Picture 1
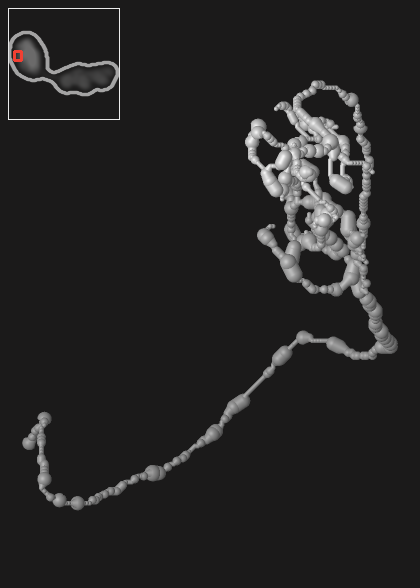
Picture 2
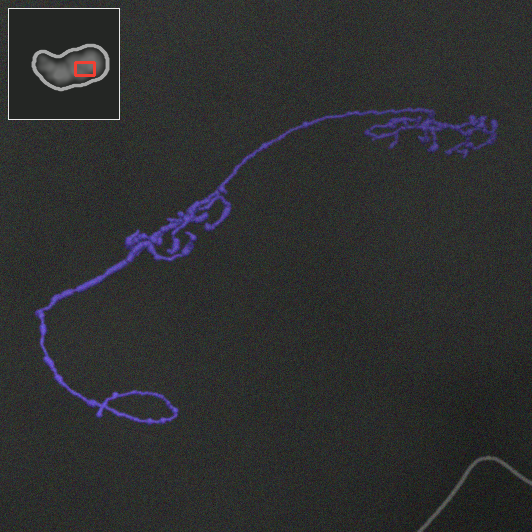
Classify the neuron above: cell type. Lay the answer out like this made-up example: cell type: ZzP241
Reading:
cell type: ORN_DP1m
